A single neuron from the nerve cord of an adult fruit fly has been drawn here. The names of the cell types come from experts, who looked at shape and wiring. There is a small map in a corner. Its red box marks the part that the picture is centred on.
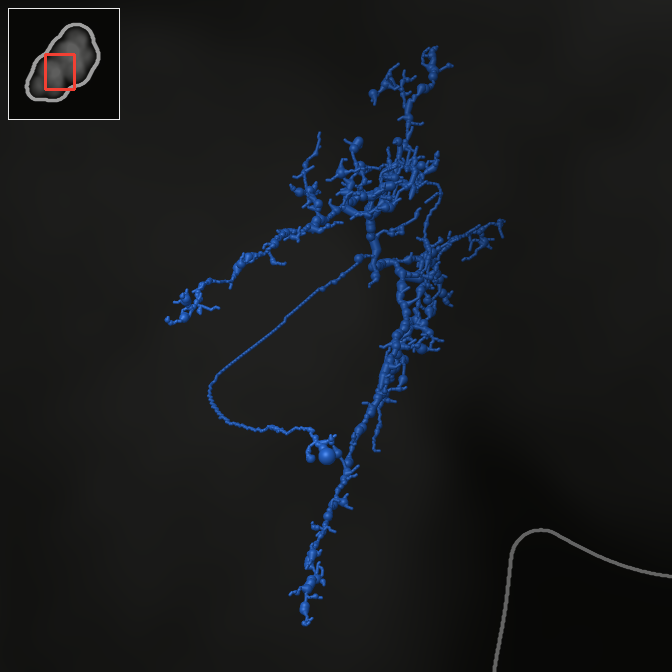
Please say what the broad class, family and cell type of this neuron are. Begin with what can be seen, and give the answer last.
In this view it is taller than it is wide. Its broad class is nerve-cord intrinsic neuron. Its family is hemilineage 00A. It is of cell type IN00A019.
